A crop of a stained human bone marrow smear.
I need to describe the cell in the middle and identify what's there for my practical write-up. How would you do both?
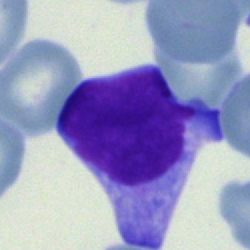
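The outline looks irregular and angular, with a tapering tail of cytoplasm pointing down. Most of the cell is nucleus, leaving only a modest rim and that tail. Chromatin finely textured, evenly deep purple. Cytoplasm pale blue, tinged lilac. This is a lymphocyte.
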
